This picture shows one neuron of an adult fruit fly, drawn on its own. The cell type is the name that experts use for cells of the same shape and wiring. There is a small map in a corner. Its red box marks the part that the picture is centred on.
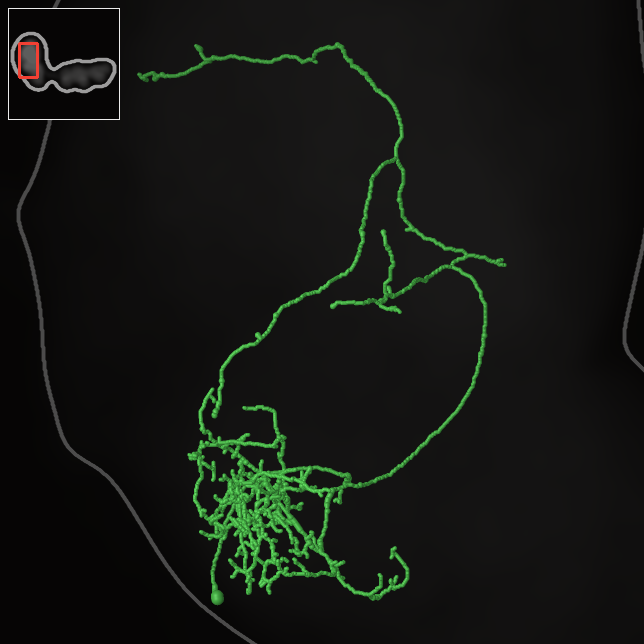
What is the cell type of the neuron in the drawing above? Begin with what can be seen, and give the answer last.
The picture shows dozens of branch ends. As drawn here it is taller than it is wide. This is a central-brain intrinsic neuron. It is of cell type CB2624.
